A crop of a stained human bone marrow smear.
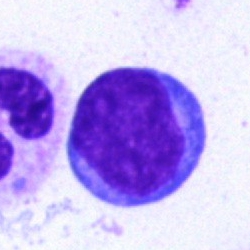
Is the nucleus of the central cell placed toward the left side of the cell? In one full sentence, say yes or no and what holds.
Yes, this cell carries its nucleus toward the left side.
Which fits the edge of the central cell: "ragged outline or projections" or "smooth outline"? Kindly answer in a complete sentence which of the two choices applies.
No projections, blebs or ragged parts break the cell's outline.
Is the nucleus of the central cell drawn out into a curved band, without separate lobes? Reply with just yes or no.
No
